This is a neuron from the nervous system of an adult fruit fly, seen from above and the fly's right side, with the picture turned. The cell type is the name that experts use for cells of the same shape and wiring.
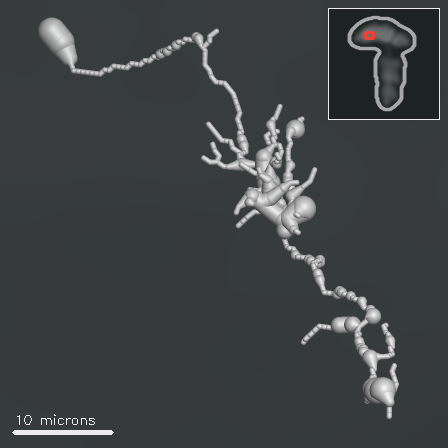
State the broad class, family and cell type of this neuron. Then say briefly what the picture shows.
This is an optic-lobe intrinsic neuron. Its family is Mi. The cell type is Mi9. Its cell body lies at the upper left of the picture. From top to bottom in the picture it spans about 40 microns.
